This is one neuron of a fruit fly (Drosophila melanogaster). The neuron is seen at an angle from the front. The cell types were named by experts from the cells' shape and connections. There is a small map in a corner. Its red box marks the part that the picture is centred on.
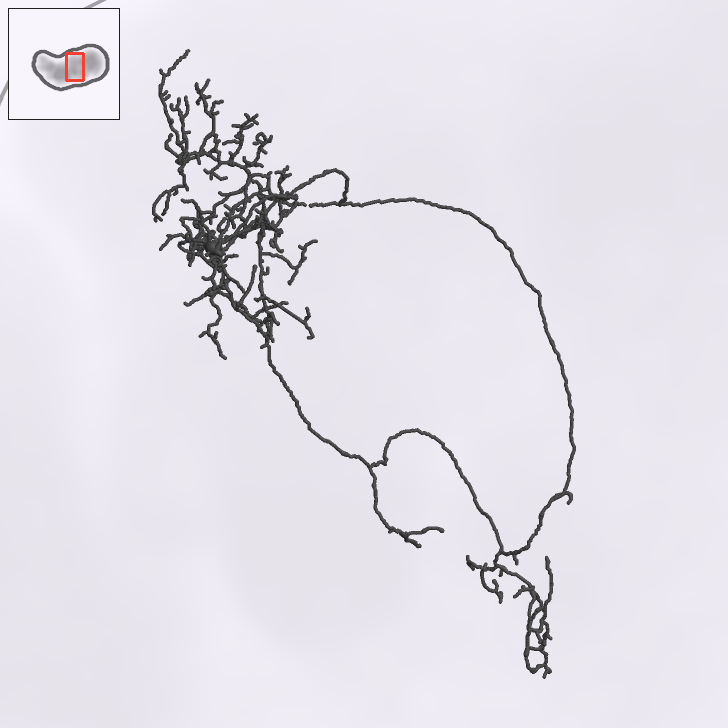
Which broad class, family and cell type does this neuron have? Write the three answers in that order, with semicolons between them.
central-brain intrinsic neuron; hemilineage VLPd1; AVLP042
